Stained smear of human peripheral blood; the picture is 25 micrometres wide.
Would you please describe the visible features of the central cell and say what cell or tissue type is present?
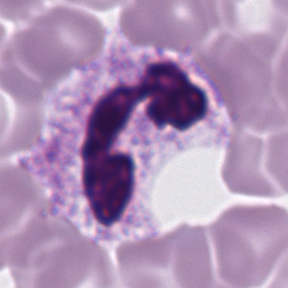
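A single elongated nucleus curves like a hook, its upper end turning to the right; near the top it narrows where it joins a lumpier upper-right part. Abundant pale pinkish-lilac cytoplasm holds fine pink-violet granules scattered throughout. The cell is a segmented neutrophil.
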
